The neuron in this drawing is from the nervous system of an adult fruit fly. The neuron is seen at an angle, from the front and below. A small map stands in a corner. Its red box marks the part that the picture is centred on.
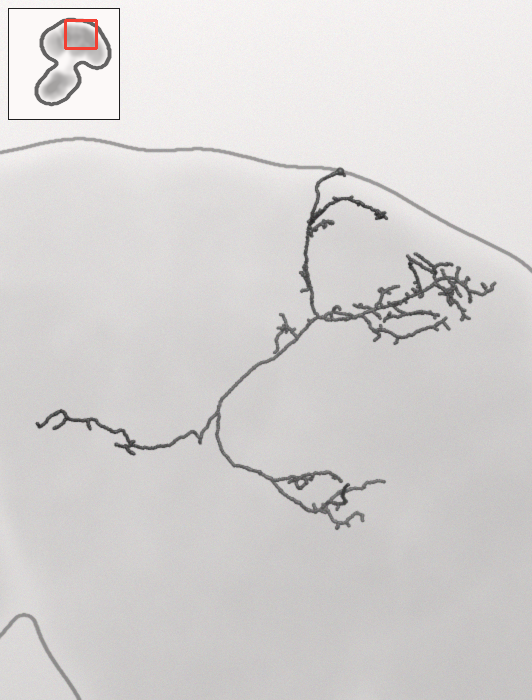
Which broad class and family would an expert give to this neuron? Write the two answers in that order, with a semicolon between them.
central-brain intrinsic neuron; hemilineage SMPad2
